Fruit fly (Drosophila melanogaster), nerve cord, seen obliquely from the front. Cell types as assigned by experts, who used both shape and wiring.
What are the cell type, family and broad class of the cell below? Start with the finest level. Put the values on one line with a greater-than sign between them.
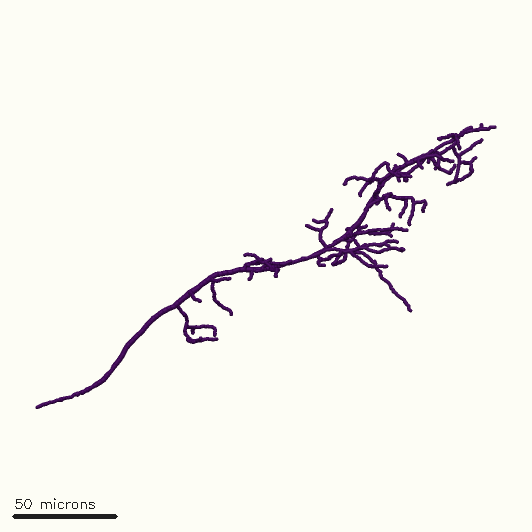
DNa04 > hemilineage WEDd1 > descending neuron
